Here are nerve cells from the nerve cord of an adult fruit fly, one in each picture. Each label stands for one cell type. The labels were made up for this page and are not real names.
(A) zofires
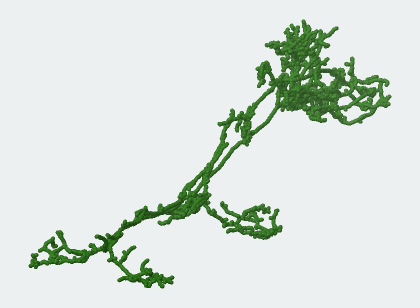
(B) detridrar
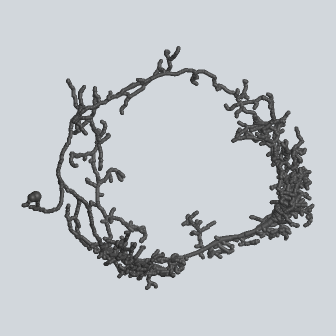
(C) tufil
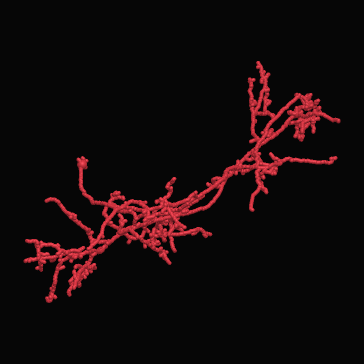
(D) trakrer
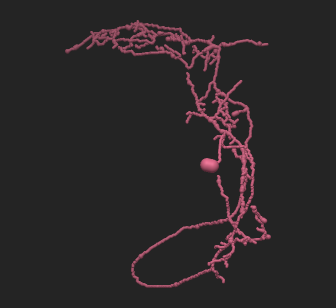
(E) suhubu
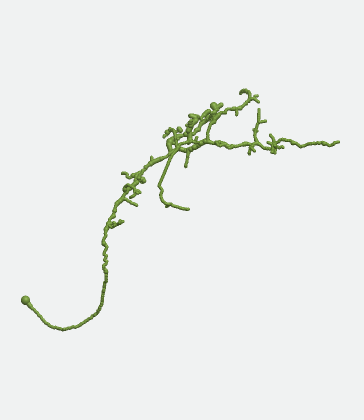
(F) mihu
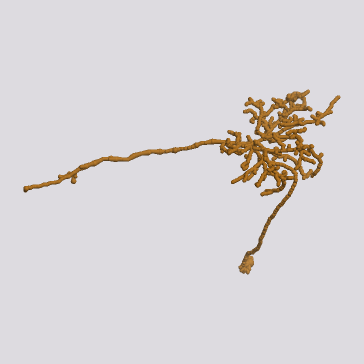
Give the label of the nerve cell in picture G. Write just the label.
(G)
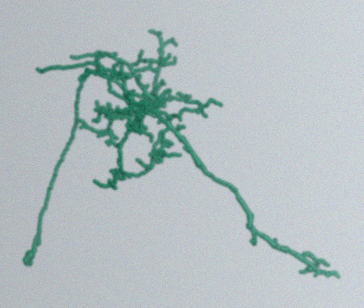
mihu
